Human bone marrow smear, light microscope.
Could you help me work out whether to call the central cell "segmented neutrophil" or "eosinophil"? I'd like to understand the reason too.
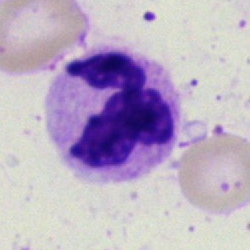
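The answer is segmented neutrophil. First check, the granules: the cytoplasm holds only fine, faint lilac granules.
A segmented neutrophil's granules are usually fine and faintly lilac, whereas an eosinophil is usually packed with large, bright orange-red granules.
Second, the nucleus: a twisted band pinched into lobes, with dense, dark purple, clumped chromatin. Third, the cytoplasm is plentiful and pale lilac.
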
